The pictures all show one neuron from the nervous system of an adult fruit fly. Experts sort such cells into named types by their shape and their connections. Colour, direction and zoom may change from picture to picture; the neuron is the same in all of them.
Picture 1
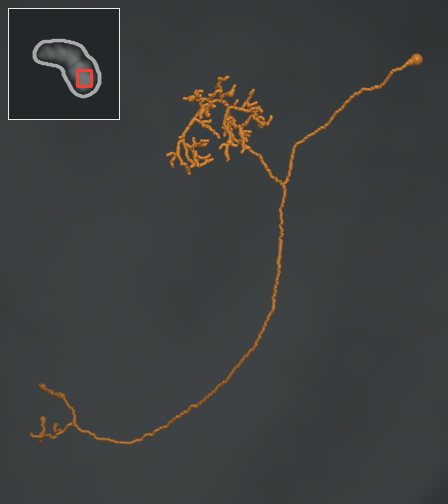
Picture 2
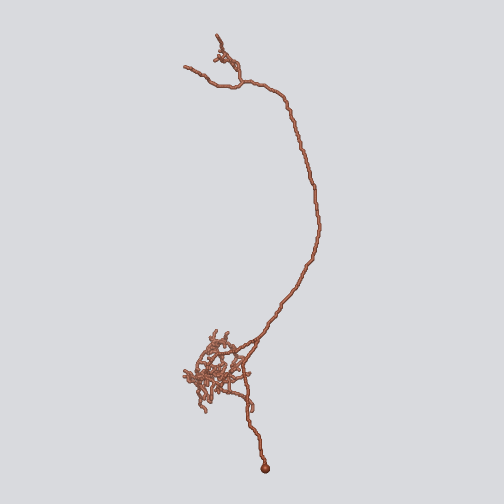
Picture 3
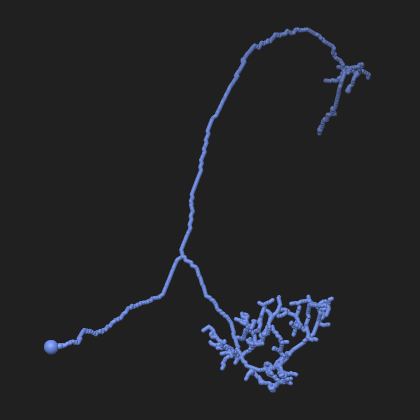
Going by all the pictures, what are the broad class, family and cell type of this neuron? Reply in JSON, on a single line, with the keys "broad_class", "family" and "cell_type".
{"broad_class": "visual projection neuron", "family": "LoVP", "cell_type": "LoVP13"}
